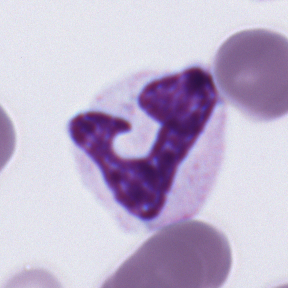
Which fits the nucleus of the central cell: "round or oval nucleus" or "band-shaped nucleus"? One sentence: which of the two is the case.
A nucleus drawn out into a curved band, without separate lobes, is seen in this cell.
